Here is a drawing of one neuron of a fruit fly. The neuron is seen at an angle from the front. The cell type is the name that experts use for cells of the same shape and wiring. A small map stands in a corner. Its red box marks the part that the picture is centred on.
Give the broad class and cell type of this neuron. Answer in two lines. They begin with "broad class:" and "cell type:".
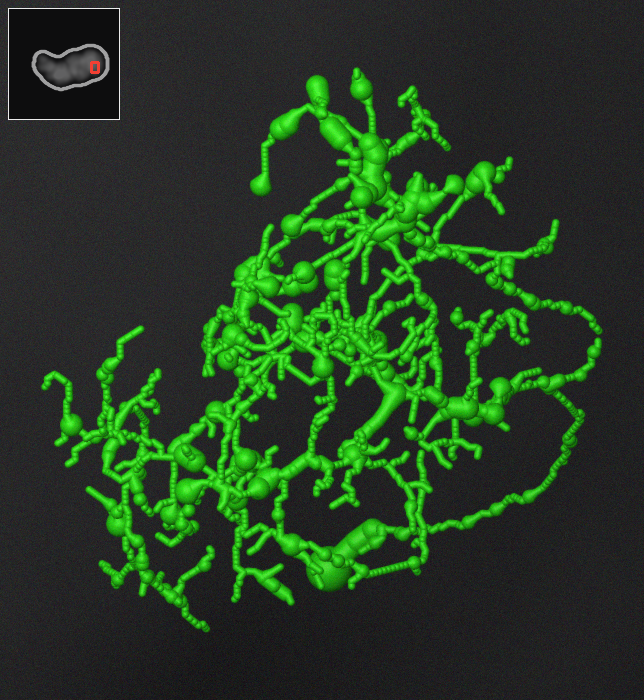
broad class: central-brain intrinsic neuron
cell type: CB1575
